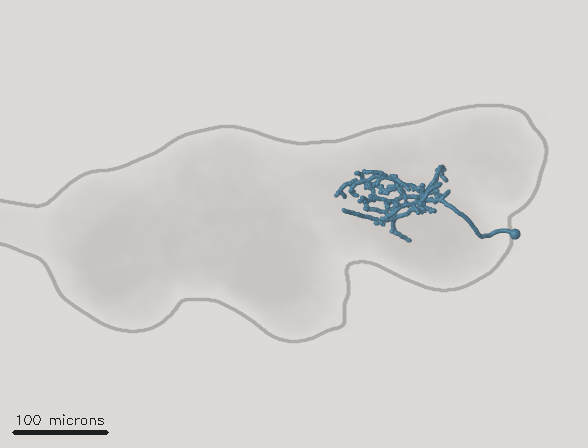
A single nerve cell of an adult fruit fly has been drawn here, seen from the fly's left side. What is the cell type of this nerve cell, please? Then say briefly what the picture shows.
The cell type is IN04B105. Its broad class is nerve-cord intrinsic neuron. The cell body can be seen on the right of the picture. From left to right in the picture it spans about 200 microns.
